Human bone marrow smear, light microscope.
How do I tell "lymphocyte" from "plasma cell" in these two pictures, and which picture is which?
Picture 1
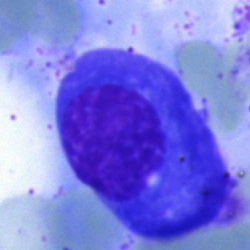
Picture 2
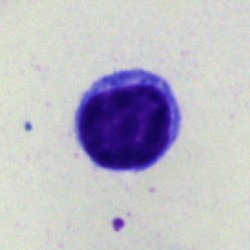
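The plasma cell is in picture 1, and the lymphocyte is in picture 2. On shape, the plasma cell is oval and drawn out from upper left to lower right, while the lymphocyte is round and smooth. They differ most in the cytoplasm. The plasma cell has abundant, deep blue cytoplasm. The lymphocyte has only a thin rim, widest along the top.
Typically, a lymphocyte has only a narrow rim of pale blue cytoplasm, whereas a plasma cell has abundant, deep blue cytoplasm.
The plasma cell's nucleus sits off-centre toward the left side.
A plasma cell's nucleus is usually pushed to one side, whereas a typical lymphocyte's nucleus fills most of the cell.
The plasma cell's purple chromatin looks coarse and patchy rather than evenly fine. The lymphocyte's chromatin is dense and stains dark purple. A small clear white spot sits at the lower right edge of the plasma cell's nucleus.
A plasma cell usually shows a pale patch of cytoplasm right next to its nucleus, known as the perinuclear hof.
Neither cell shows granules in its cytoplasm. No other cell touches the lymphocyte; only small purple specks lie nearby.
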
